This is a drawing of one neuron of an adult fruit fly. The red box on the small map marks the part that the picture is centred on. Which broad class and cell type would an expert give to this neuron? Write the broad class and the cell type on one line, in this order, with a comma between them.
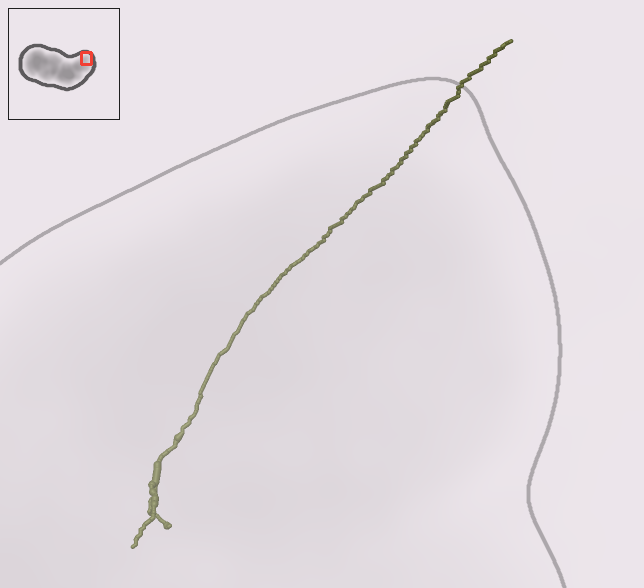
sensory neuron entering the nerve cord, SNxx14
